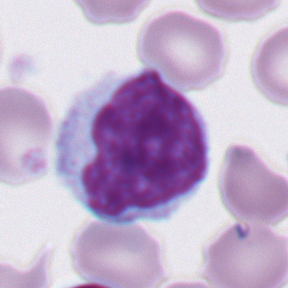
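Typical lymphocyte, the nucleated cell at the centre of a stained smear of human peripheral blood. Its dark purple chromatin is clumped, with paler patches between the clumps, and no distinct nucleoli are seen. The cytoplasm holds only fine, faint lilac granules and shows no clear vacuoles.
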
